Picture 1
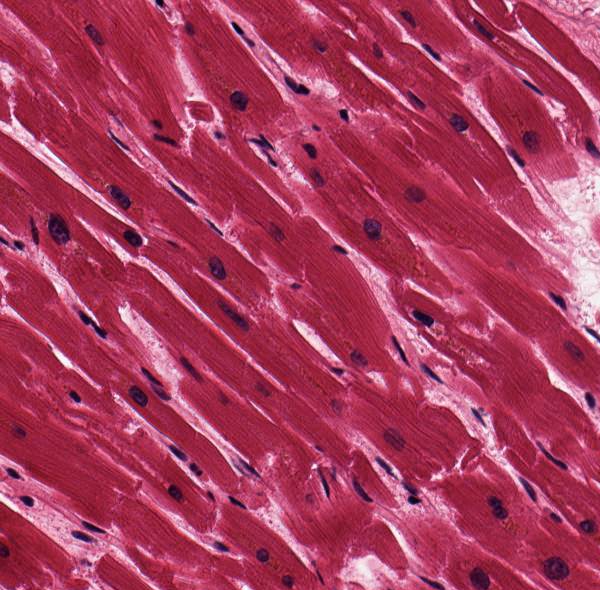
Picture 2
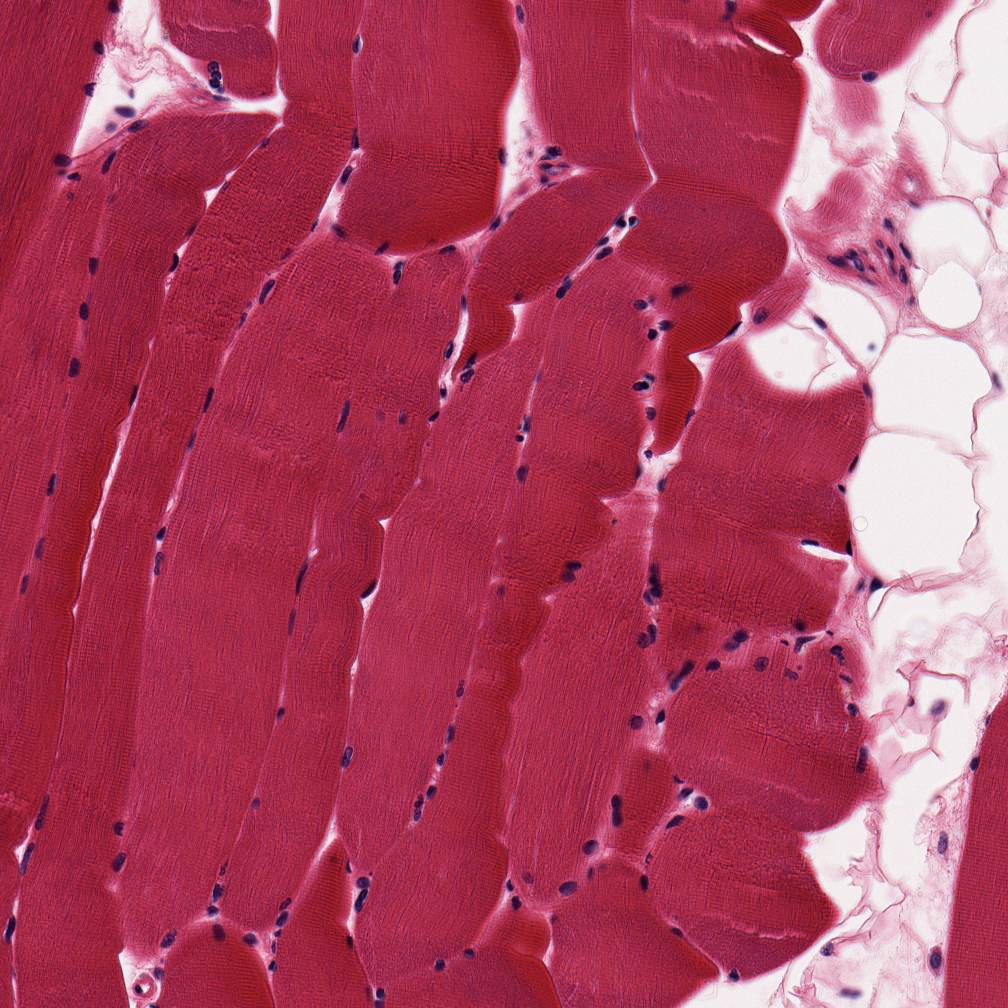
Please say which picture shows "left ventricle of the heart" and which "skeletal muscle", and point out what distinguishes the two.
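Picture 2 is skeletal muscle; picture 1 is the left ventricle of the heart. In the left ventricle, fibres run in parallel diagonally from upper left to lower right, branch and join their neighbours, and have oval nuclei placed centrally. Slender, dark, elongated nuclei occupy the narrow clefts between these fibres. In skeletal muscle, the fibres show fine cross-striations, stain a deep, even pink-red and have flattened dark nuclei at their edges rather than their centres.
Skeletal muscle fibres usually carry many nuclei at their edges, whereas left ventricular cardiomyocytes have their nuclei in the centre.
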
